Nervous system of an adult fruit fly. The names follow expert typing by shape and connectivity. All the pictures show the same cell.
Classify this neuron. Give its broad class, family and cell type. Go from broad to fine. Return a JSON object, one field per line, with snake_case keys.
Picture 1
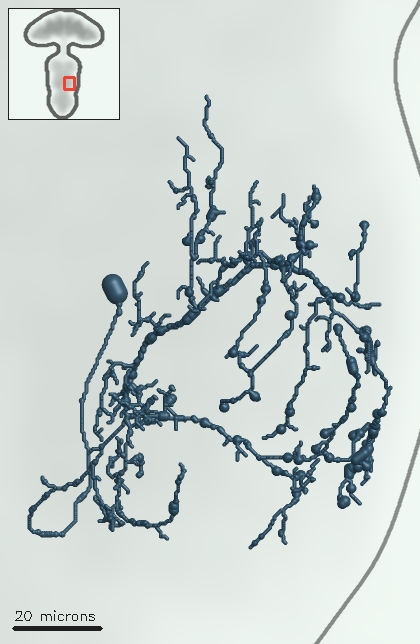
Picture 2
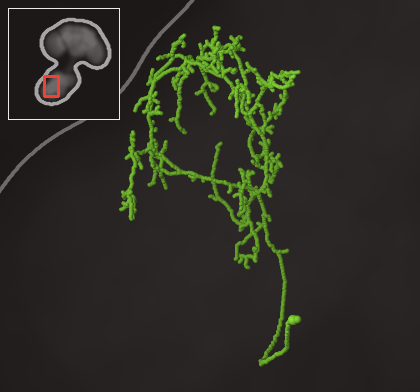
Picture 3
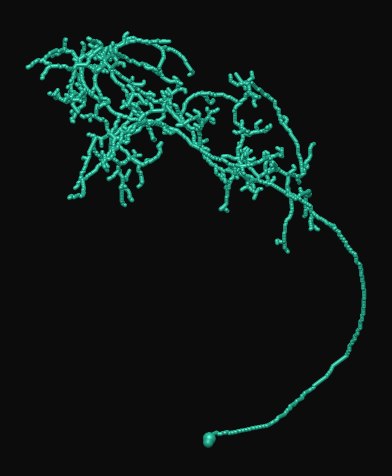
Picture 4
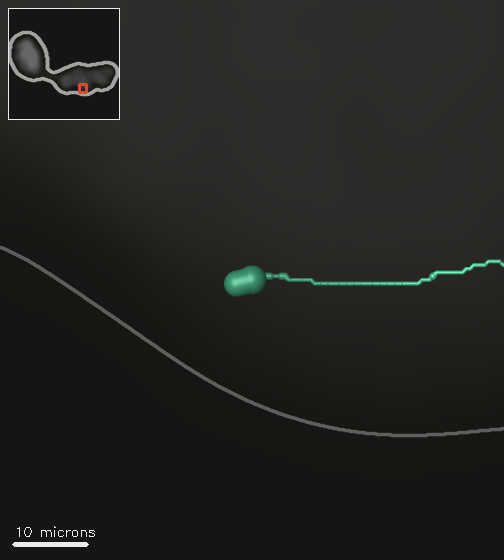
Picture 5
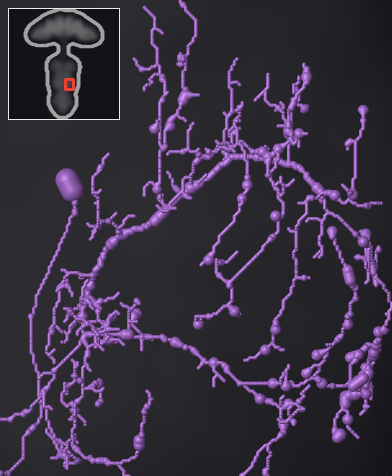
{
 "broad_class": "nerve-cord intrinsic neuron",
 "family": "hemilineage 04B",
 "cell_type": "IN04B081"
}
